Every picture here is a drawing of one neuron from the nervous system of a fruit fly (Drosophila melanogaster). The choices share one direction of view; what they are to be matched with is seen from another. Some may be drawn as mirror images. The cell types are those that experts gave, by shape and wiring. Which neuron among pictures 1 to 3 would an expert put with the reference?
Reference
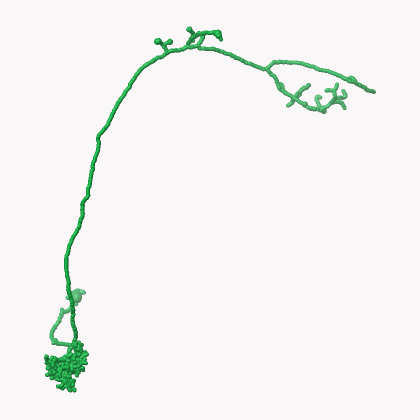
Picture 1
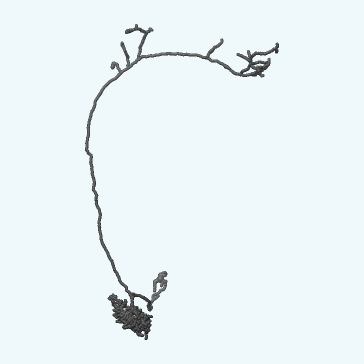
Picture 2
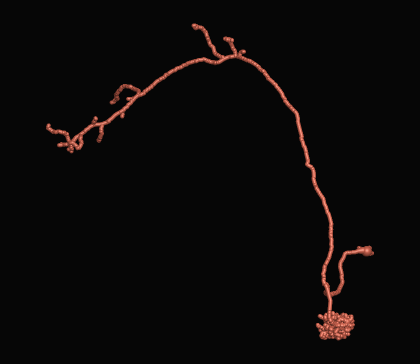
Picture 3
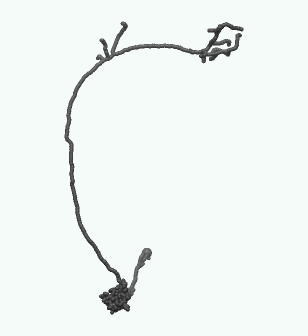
Picture 3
